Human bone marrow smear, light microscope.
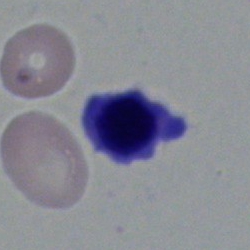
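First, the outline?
Irregular, with small knobby bulges and one rounded bud jutting out on the right.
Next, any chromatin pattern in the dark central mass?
No, it is dense and uniform, ringed by a thin, paler violet margin.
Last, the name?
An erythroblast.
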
